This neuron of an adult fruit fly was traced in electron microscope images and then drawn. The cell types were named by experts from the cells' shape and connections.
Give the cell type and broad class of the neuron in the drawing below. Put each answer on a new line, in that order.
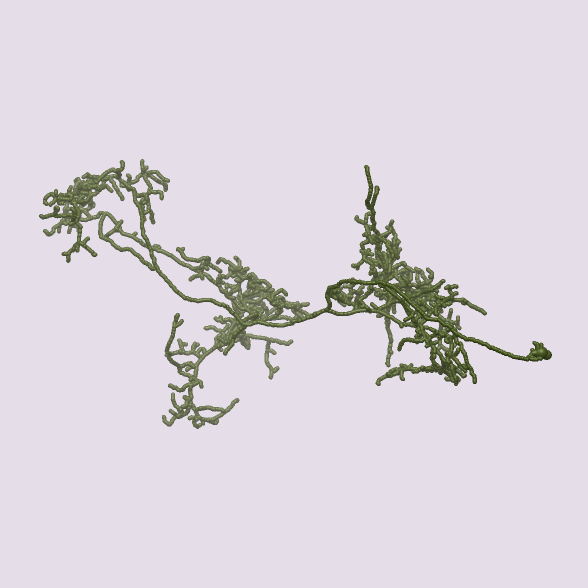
CRE050
central-brain intrinsic neuron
